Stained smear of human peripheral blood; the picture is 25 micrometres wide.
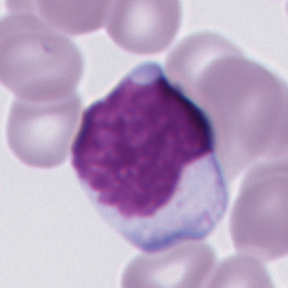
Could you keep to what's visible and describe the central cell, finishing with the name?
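First, the outline: irregular and angular rather than round. Second, the nucleus: a single unlobed mass with an irregular edge. Third, the chromatin: coarse and clumped. Fourth, nucleoli: none can be seen. Last, the name: large granular lymphocyte.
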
